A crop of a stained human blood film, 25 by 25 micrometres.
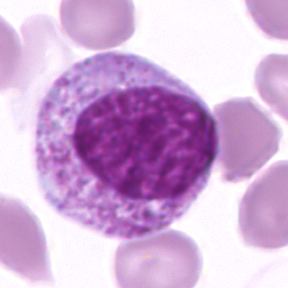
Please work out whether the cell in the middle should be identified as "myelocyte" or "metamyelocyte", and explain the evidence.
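Myelocyte.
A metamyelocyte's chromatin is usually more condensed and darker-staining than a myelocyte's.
Here the chromatin is a loose purple network, not solid dense clumps. Also seen: nucleus off-centre toward the right; wide rim of cytoplasm around it, broadest on the left, scattered with many fine purple granules; cell about 16 micrometres across.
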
